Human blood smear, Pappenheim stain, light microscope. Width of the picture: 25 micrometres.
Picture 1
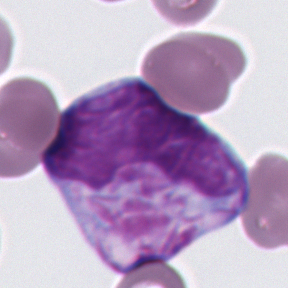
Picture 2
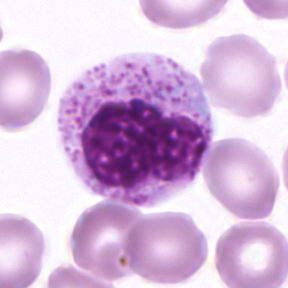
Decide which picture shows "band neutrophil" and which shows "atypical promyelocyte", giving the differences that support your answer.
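Identity: picture 1, atypical promyelocyte; picture 2, band neutrophil. Outline: angular in picture 1, with several straight edges meeting at corners; round and smooth in picture 2. Size: about 18 micrometres across in picture 1, about 14 micrometres in picture 2. Nucleus position: upper half of the cell in picture 1, with a wavy lower border; lower half in picture 2, leaving a wider band of cytoplasm above. Cytoplasm: pale lilac-blue in the lower half in picture 1, without round clear vacuoles; pale pinkish-lilac in picture 2, with granules spaced apart and pale cytoplasm between them. Chromatin in picture 2: dark purple and coarsely clumped, with paler gaps between the clumps; no nucleoli visible.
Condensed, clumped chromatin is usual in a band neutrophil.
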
